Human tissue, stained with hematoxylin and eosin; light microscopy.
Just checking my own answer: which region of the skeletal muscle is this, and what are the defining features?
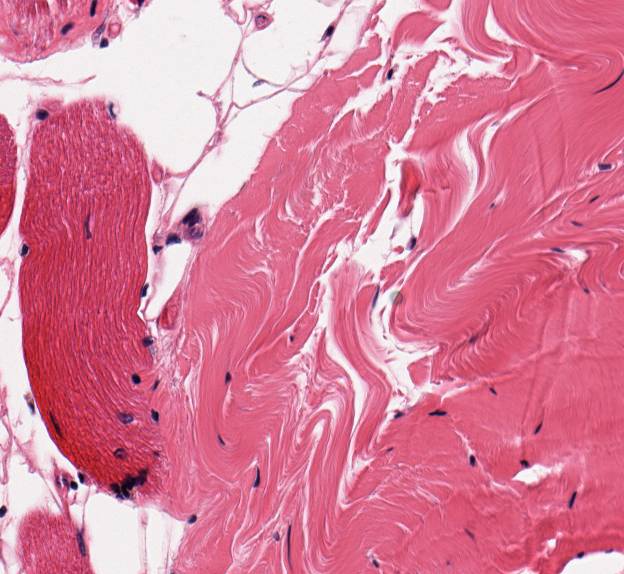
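The part shown is dense connective tissue. Colour and extent: pale pink dense collagen bundles fill most of the right two-thirds. Course: the bundles wave and swirl rather than running straight and parallel.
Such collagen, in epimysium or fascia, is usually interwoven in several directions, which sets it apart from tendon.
Nuclei: sparse, thin, elongated and dark, they lie between the fibres.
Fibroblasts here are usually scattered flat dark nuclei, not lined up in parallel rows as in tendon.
Left side: a sharply bordered elongated bundle, stained a deeper red than the adjacent collagen.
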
